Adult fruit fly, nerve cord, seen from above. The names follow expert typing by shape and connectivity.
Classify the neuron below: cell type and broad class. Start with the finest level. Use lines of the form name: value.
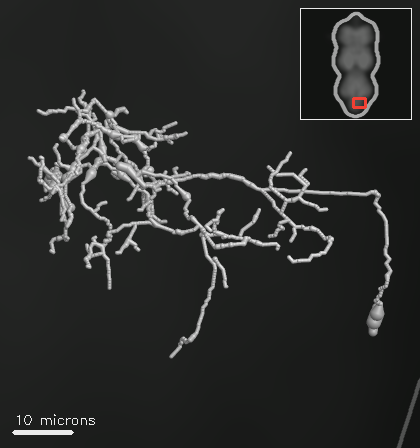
cell type: INXXX448
broad class: nerve-cord intrinsic neuron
